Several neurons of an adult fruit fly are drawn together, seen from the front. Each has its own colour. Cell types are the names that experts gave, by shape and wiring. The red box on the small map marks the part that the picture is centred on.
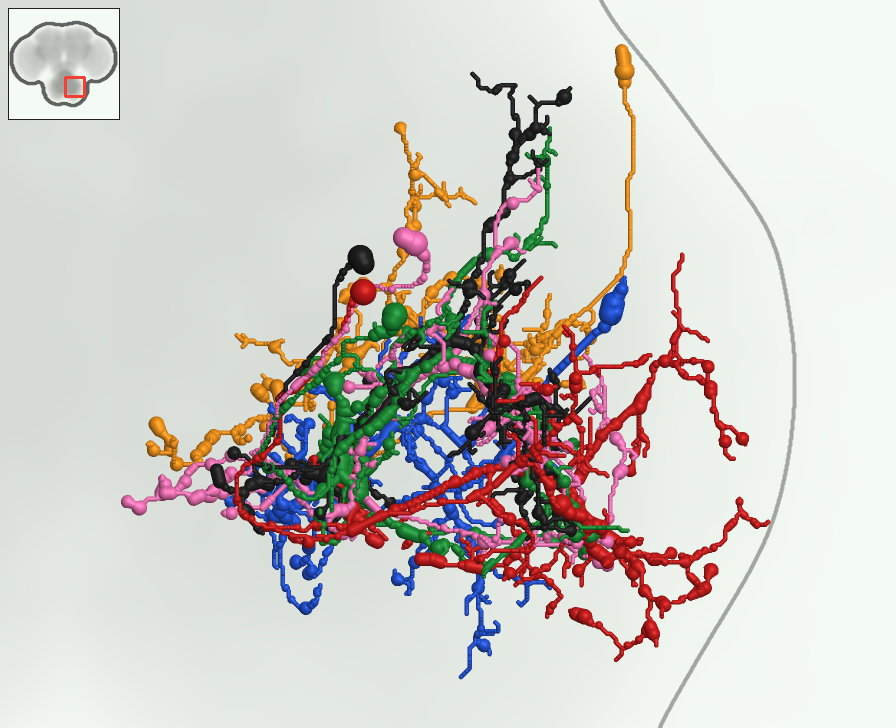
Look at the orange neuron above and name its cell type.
IN09A058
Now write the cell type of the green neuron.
IN09A033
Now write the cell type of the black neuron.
IN09A048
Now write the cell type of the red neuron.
IN09A026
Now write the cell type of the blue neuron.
IN09A047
